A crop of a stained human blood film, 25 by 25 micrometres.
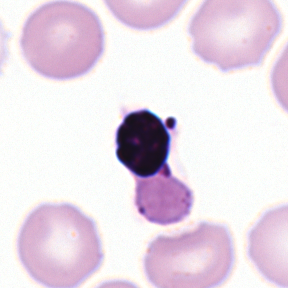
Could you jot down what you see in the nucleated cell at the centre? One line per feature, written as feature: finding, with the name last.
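Chromatin: very dense, almost black-purple
Cytoplasm: no broad rim around the nucleus
Nucleus size: smaller than the surrounding red cells
Dot: small, dark and round, just off the upper right edge of the nucleus
Name: normoblast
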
